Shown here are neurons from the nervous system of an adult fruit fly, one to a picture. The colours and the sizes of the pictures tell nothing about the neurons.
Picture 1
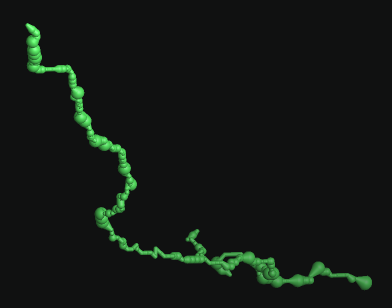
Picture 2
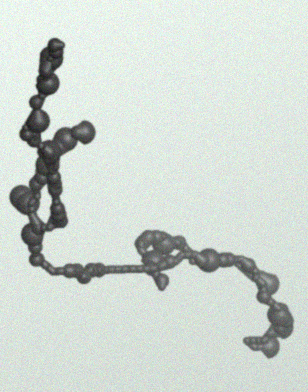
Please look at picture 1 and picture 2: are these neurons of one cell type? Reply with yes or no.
yes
